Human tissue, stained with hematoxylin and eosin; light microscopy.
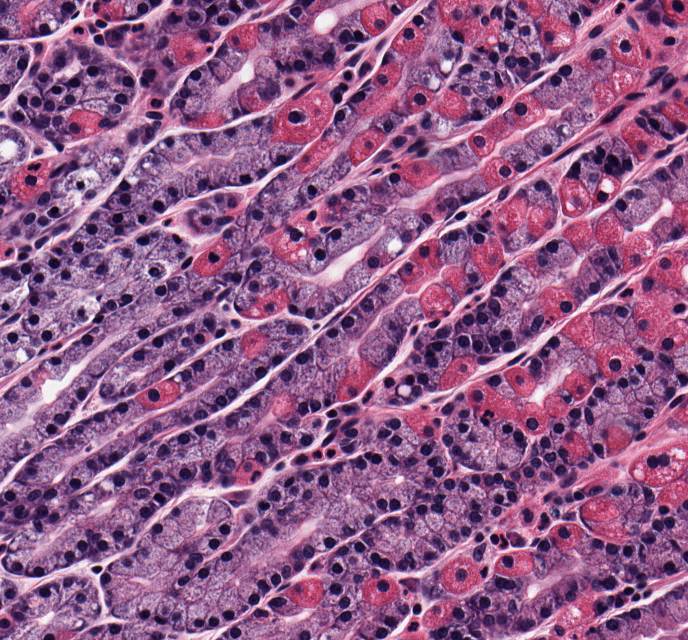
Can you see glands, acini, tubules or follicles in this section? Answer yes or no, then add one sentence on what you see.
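Yes. Parietal cells with bright pink cytoplasm and a single central round nucleus are scattered along the glands throughout the field.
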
